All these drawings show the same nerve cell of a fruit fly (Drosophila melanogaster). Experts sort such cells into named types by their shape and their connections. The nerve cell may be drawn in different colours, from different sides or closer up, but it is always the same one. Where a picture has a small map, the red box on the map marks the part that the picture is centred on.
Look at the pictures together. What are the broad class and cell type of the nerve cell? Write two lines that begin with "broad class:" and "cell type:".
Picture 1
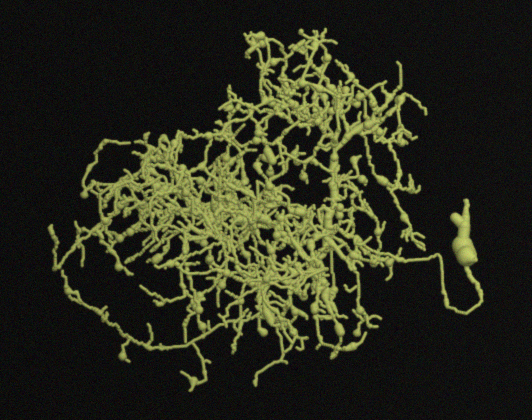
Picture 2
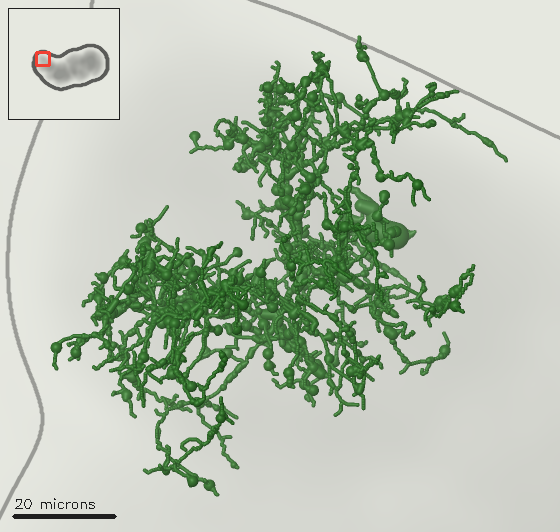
broad class: nerve-cord intrinsic neuron
cell type: INXXX217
